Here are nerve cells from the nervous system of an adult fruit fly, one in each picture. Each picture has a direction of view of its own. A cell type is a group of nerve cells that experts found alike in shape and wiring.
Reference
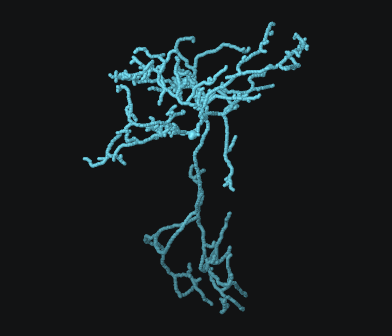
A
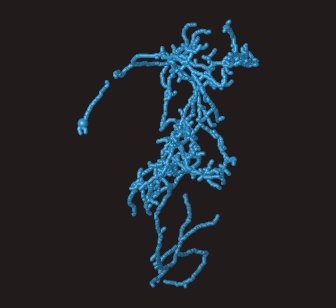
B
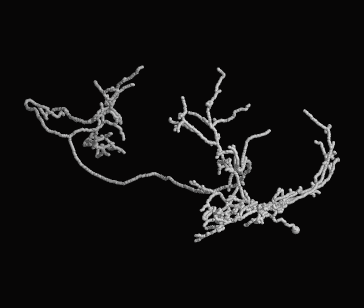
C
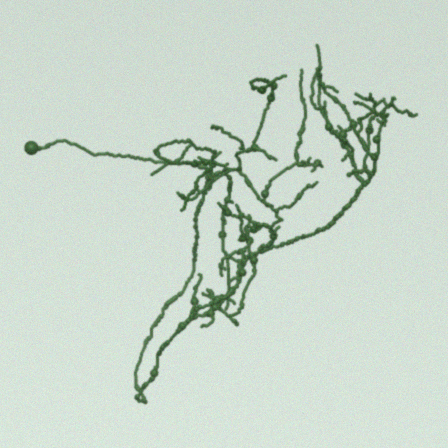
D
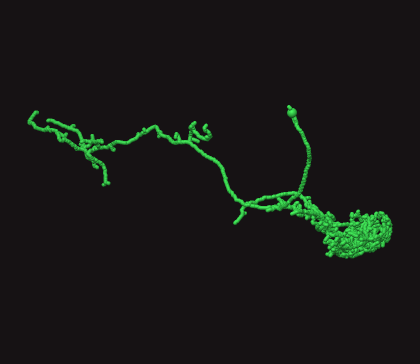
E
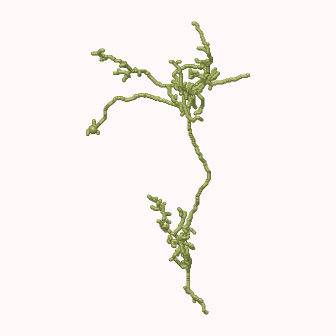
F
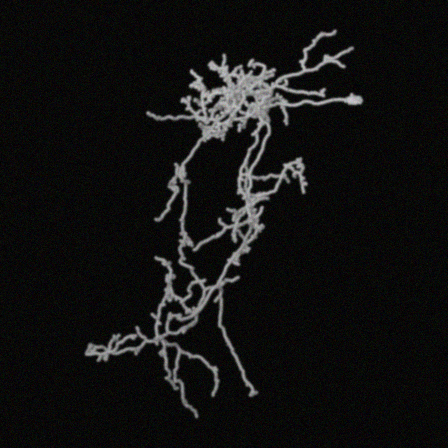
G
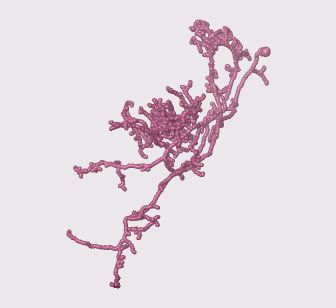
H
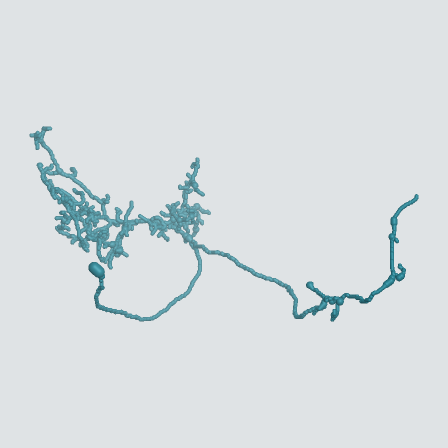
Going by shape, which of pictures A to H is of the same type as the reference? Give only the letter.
B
